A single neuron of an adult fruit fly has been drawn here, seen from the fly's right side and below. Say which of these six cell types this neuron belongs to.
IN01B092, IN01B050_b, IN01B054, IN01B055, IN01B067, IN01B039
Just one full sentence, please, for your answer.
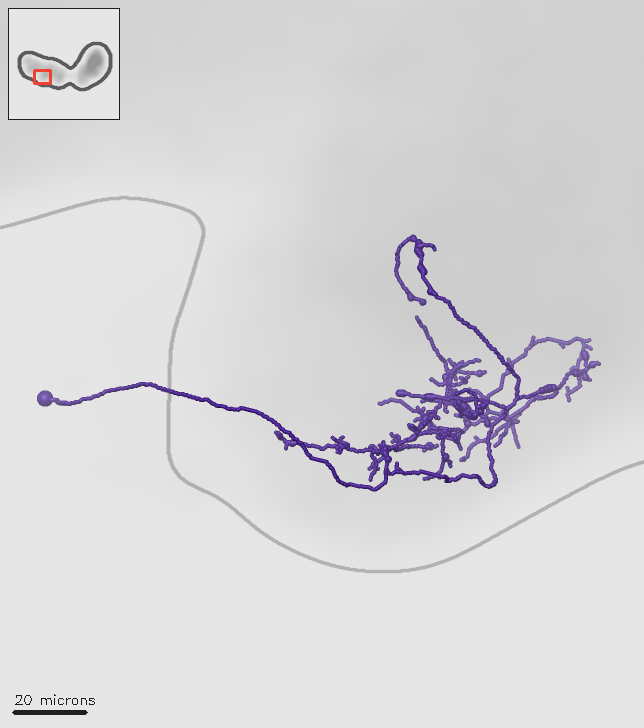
This neuron is classified under the cell type IN01B055.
